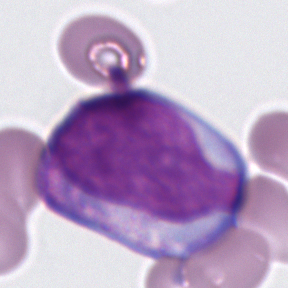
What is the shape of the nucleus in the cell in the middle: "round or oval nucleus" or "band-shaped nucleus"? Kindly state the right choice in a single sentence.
Within this cell, the nucleus is a compact round or oval mass.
